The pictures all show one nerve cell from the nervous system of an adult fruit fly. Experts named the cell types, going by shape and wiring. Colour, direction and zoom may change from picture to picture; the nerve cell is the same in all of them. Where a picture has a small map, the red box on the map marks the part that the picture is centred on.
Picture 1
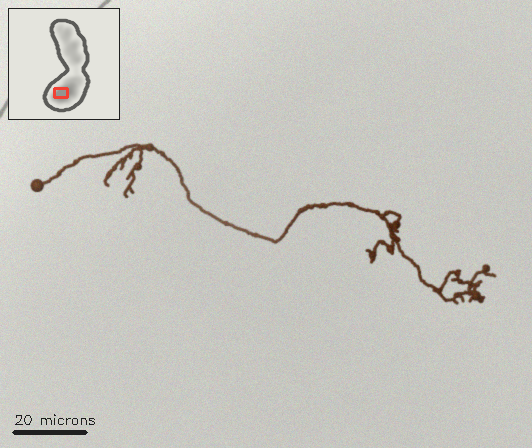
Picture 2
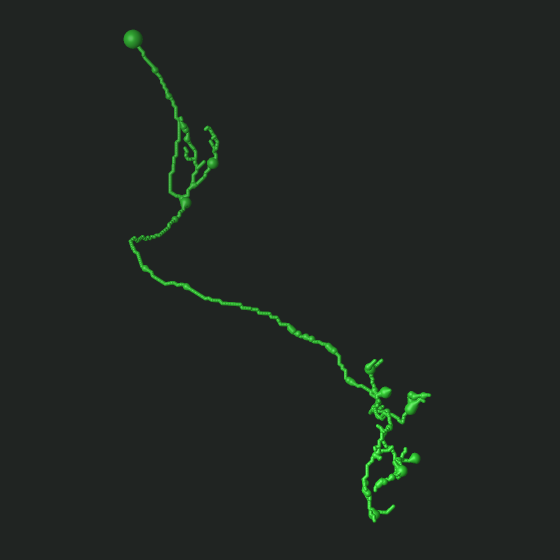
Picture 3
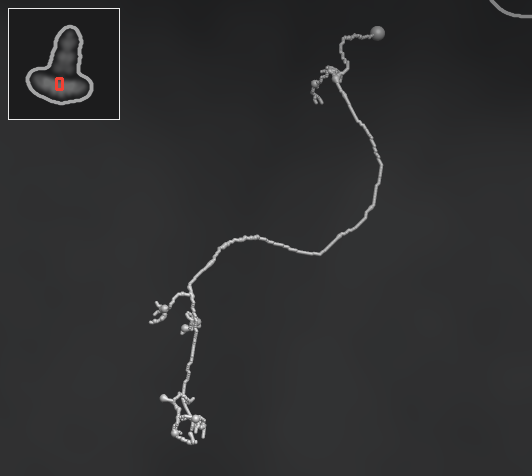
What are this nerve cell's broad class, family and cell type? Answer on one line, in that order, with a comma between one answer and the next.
central-brain intrinsic neuron, class CX, PFNp_b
